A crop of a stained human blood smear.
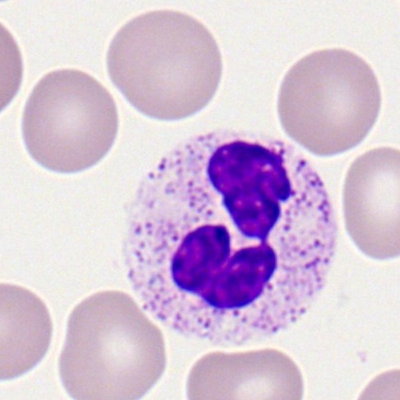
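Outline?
Round, smooth.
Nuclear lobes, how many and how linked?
Three; upper lobe joined to the lower lobes by a thin strand.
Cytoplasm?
Plentiful, pale pink.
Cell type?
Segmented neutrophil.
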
